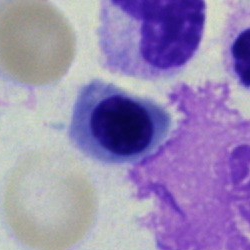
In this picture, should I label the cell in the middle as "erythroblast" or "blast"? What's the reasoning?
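I'd call this an erythroblast rather than a blast. What tips it is the chromatin, dark purple and dense throughout the nucleus.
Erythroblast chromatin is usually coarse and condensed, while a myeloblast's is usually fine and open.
Beyond that, the outline is angular, with fairly straight sides instead of a smooth circle; the nucleus sits off-centre, the widest rim of cytoplasm on the left; and I see no granules in the cytoplasm.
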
